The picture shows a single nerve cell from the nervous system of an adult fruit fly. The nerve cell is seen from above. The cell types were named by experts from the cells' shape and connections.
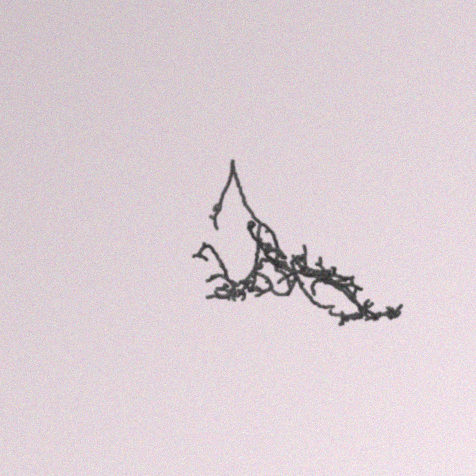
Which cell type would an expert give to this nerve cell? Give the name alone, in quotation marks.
"SMP459"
